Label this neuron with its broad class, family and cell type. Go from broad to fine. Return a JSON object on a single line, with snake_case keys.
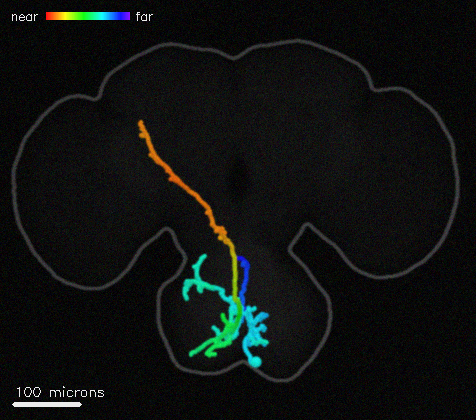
{"broad_class": "ascending neuron", "family": "hemilineage 05B", "cell_type": "AN05B050_c"}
